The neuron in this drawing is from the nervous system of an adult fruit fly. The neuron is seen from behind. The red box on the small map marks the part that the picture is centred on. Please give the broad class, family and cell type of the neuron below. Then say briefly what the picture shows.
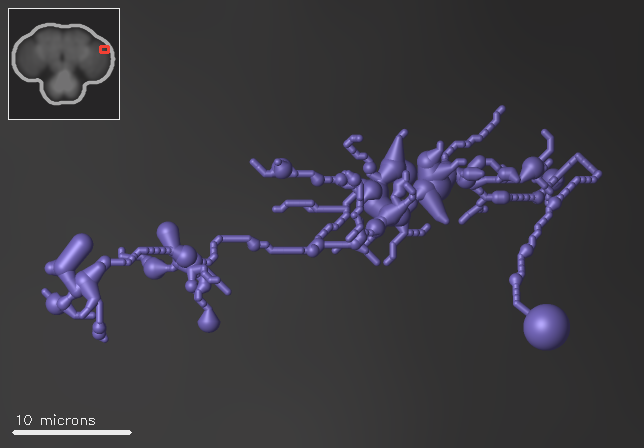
It is an optic-lobe intrinsic neuron. Its family is Mi. It is of cell type Mi4. The cell body is at the lower right of the picture. From left to right in the picture it spans about 50 microns. The picture shows dozens of branch ends.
